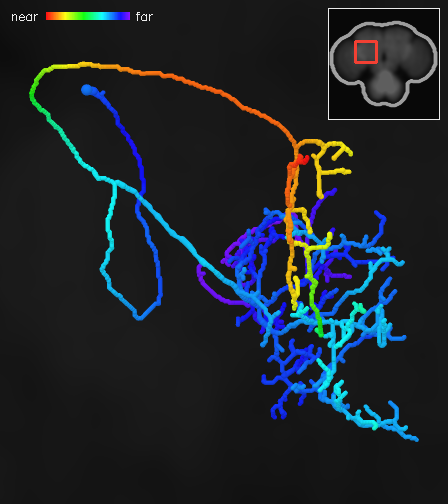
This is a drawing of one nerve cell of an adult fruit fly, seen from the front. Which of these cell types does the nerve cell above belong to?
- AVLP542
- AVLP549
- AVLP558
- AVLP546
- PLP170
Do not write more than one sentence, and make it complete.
The type of this nerve cell is the cell type PLP170.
